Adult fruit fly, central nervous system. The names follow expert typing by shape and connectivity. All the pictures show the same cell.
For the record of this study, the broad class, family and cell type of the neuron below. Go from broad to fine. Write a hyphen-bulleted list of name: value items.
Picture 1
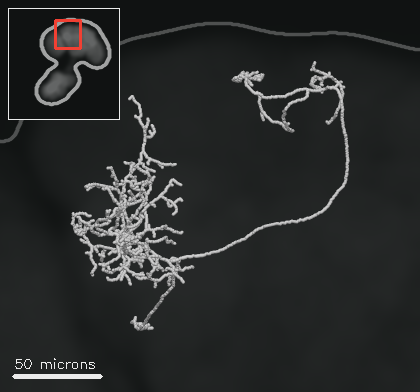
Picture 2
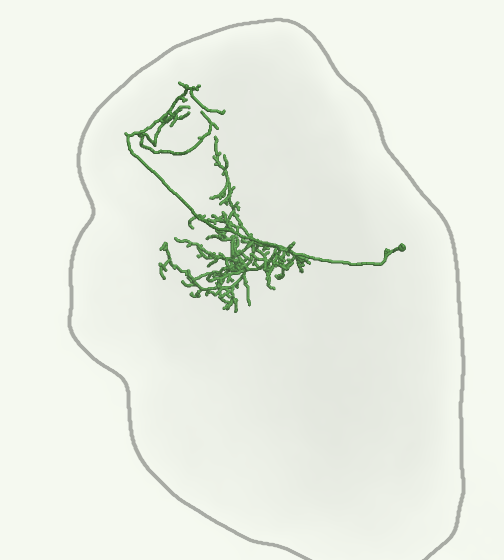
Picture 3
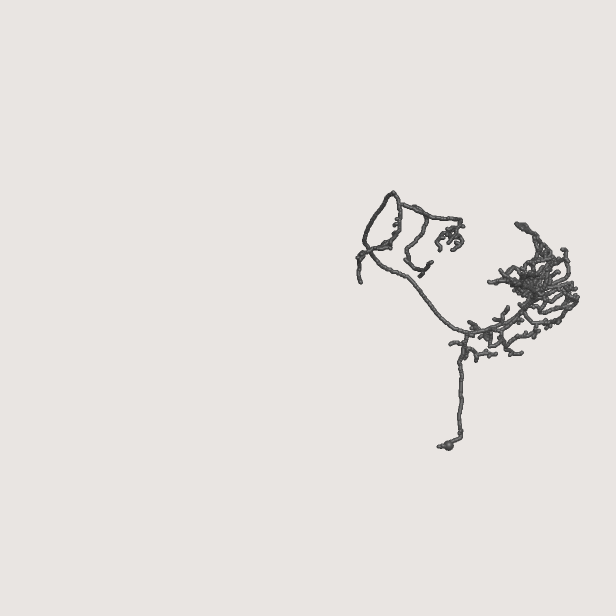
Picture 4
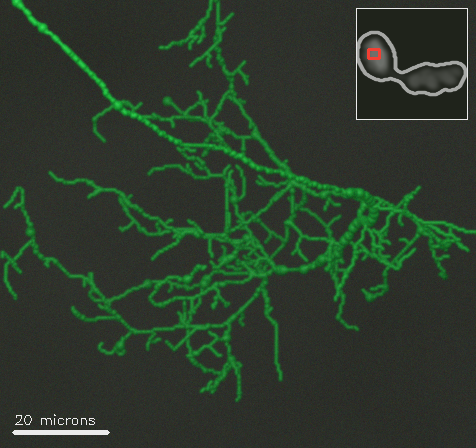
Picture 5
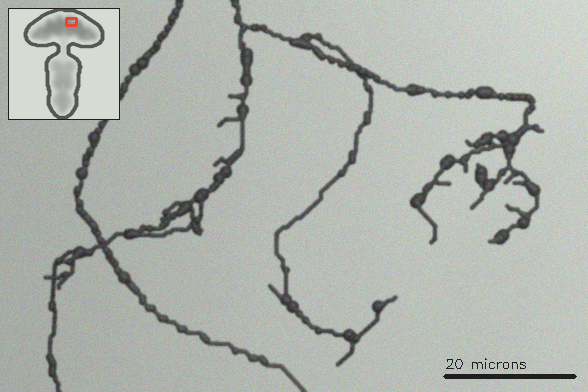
- broad class: central-brain intrinsic neuron
- family: hemilineage VLPl&p1_posterior
- cell type: AVLP496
